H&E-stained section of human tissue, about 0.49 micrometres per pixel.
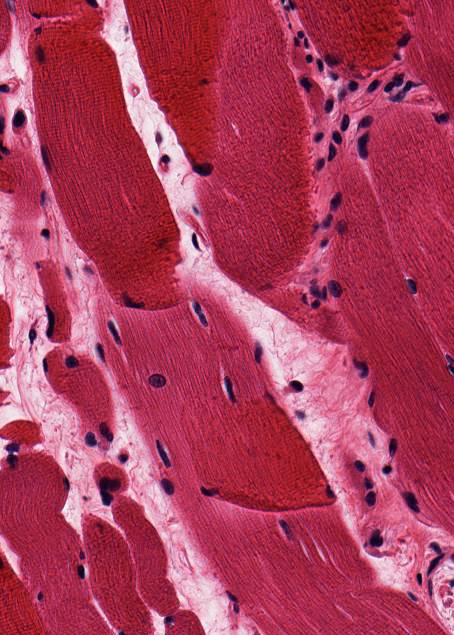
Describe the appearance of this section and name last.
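Long, unbranched fibres fill the field between pale connective tissue bands, mostly running upper left to lower right. Nuclei dark, flattened, oval, at fibre edges, not central. Loose pale pink connective tissue between fibres holds small dark nuclei, crowded most near upper right. Skeletal muscle.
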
